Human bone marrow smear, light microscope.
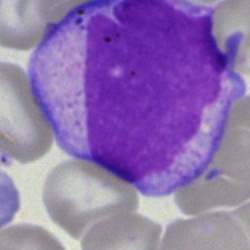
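Blast, and looking along its left side, pale lilac cytoplasm forms a wide band there. At the outer edge of that band, a deeper blue rim lines the cytoplasm. Where the large nucleus meets the cytoplasm, its left border runs nearly straight. Inside, the chromatin looks finely granular and evenly stained purple.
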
